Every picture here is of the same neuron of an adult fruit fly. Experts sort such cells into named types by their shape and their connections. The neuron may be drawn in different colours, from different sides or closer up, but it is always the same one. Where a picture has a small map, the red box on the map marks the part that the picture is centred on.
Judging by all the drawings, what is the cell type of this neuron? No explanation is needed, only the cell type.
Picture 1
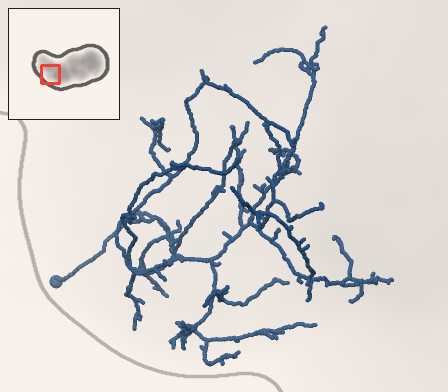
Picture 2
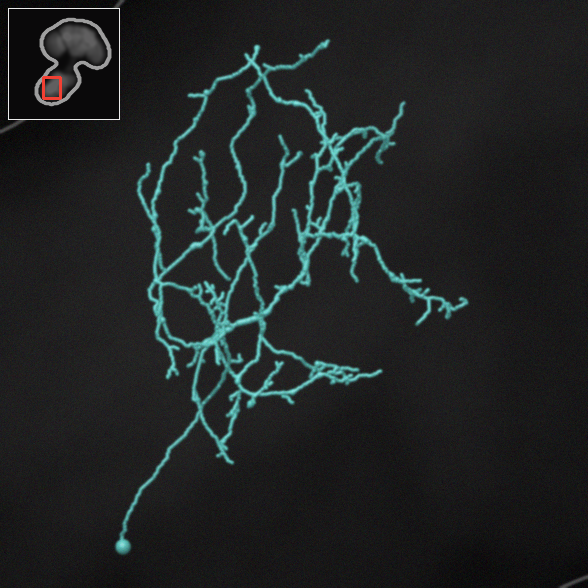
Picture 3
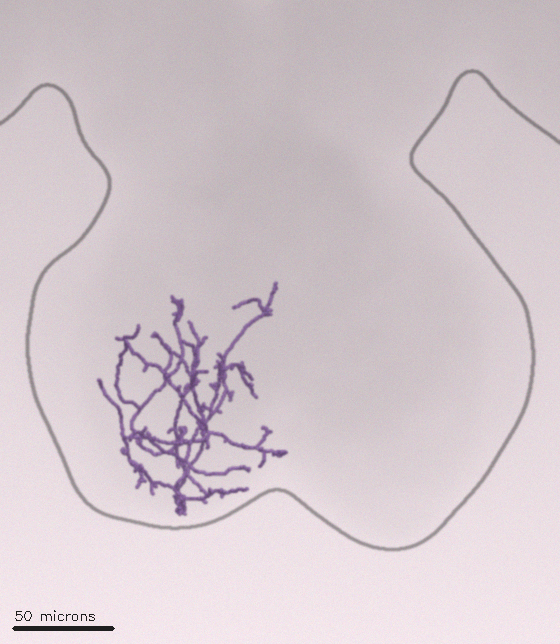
IN20A.22A022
